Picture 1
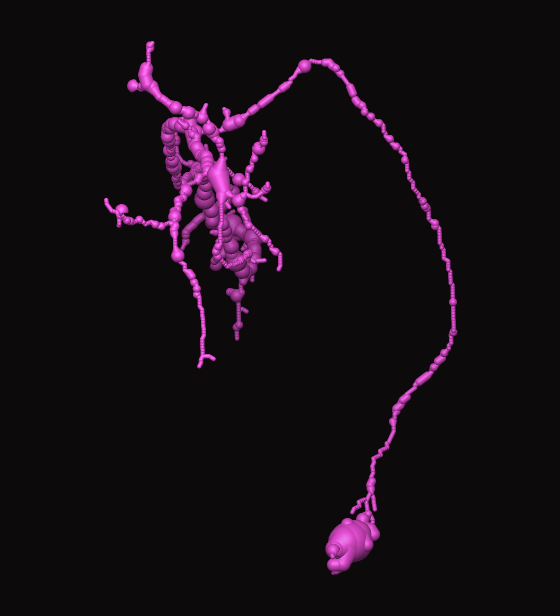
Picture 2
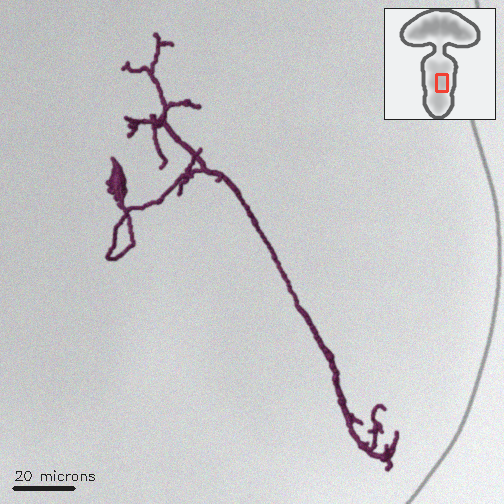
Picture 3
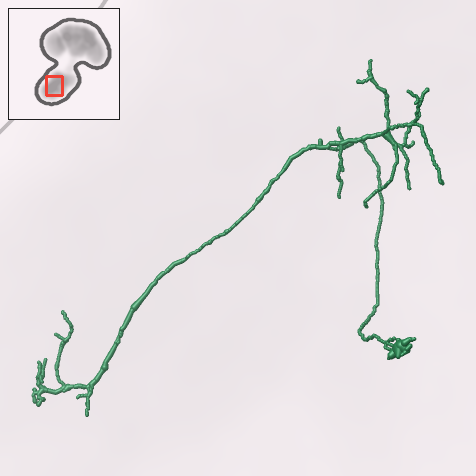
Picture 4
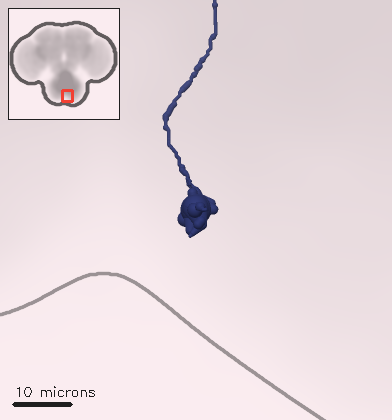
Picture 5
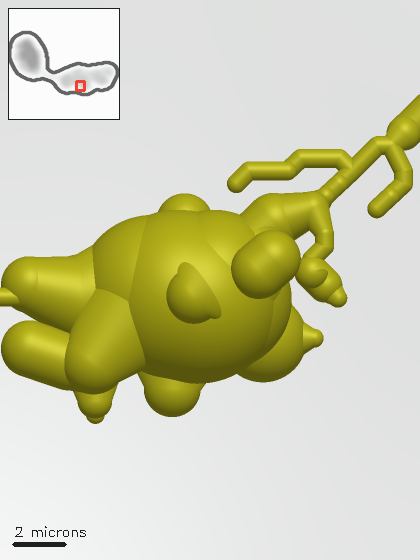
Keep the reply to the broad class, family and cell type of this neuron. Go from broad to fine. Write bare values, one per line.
nerve-cord intrinsic neuron
hemilineage 06B
IN06B065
